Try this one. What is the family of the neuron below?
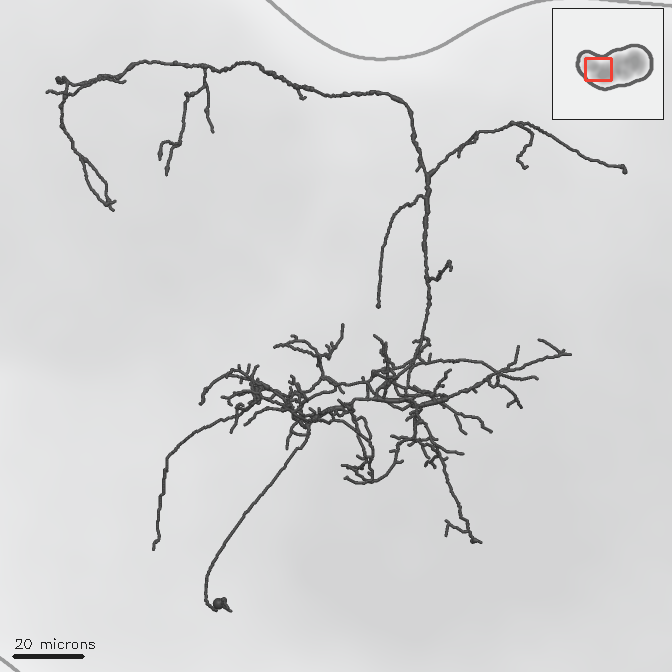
hemilineage 08B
